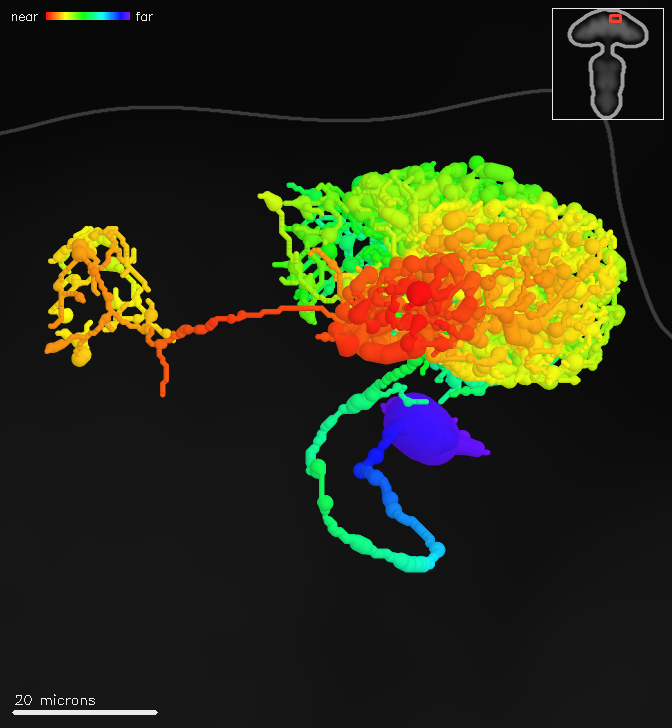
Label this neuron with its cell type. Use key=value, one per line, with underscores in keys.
cell_type=v2LN36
